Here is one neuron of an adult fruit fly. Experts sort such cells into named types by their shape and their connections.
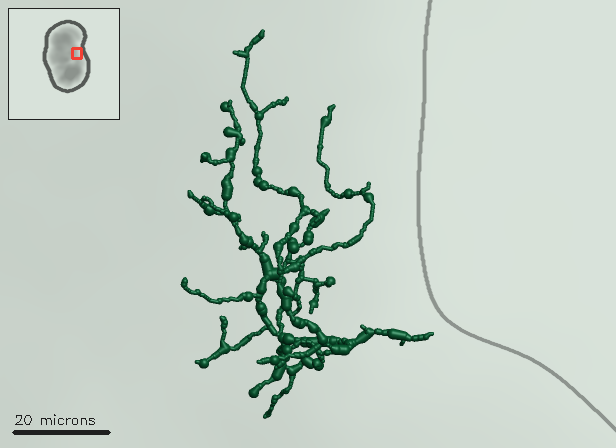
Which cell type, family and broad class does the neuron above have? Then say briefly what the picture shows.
The cell type is BM_Hau. Its family is called class mechanosensory. This is a sensory neuron entering the brain. No cell body is drawn. By the scale bar it is about 80 microns tall in this view. Dozens of branch ends can be seen.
